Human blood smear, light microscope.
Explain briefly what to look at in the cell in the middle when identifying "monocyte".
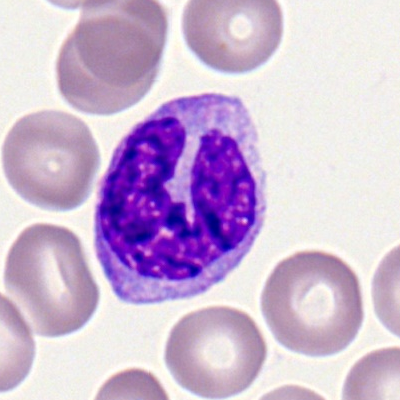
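In this monocyte, a deep cleft cuts into the nucleus from its top edge. The chromatin is dark purple and clumped, with paler gaps between the clumps.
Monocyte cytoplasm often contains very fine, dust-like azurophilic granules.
No coarse coloured granules sit in the cytoplasm here, and that fits.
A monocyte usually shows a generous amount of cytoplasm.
That part matches less well, since the nucleus here fills most of the cell.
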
